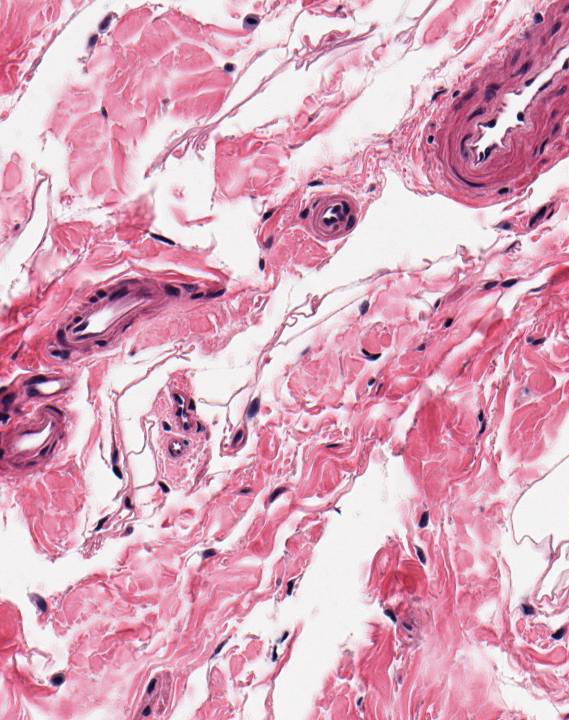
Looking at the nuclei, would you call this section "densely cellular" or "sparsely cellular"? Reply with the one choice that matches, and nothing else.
Sparsely cellular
